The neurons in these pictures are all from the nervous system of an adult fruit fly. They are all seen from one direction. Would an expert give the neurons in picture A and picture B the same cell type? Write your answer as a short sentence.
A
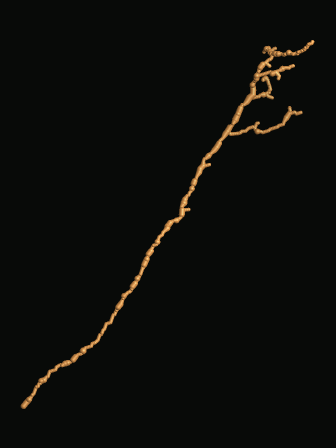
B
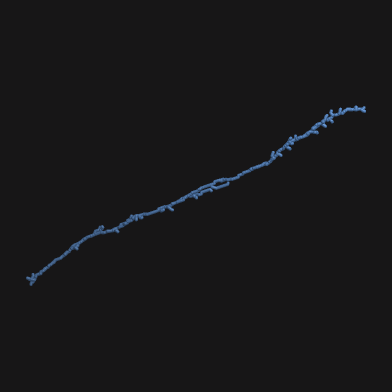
They are of different cell types.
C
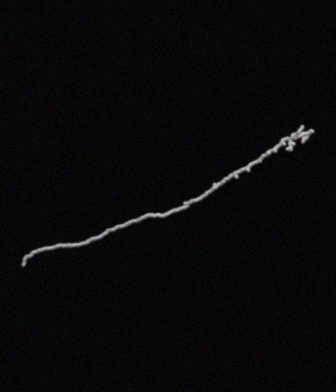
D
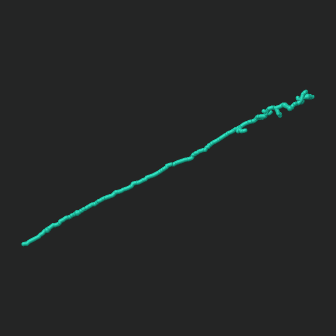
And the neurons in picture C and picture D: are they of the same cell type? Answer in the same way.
They are of different cell types.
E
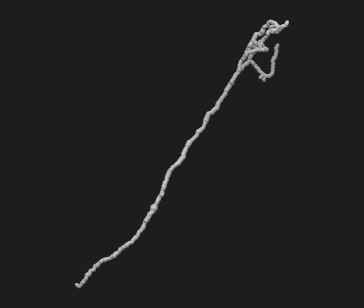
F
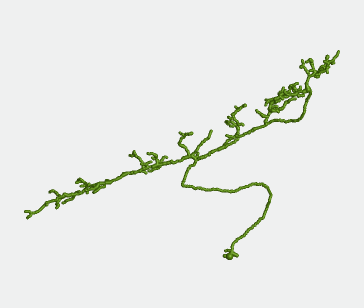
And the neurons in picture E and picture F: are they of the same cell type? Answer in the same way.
They are of different cell types.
